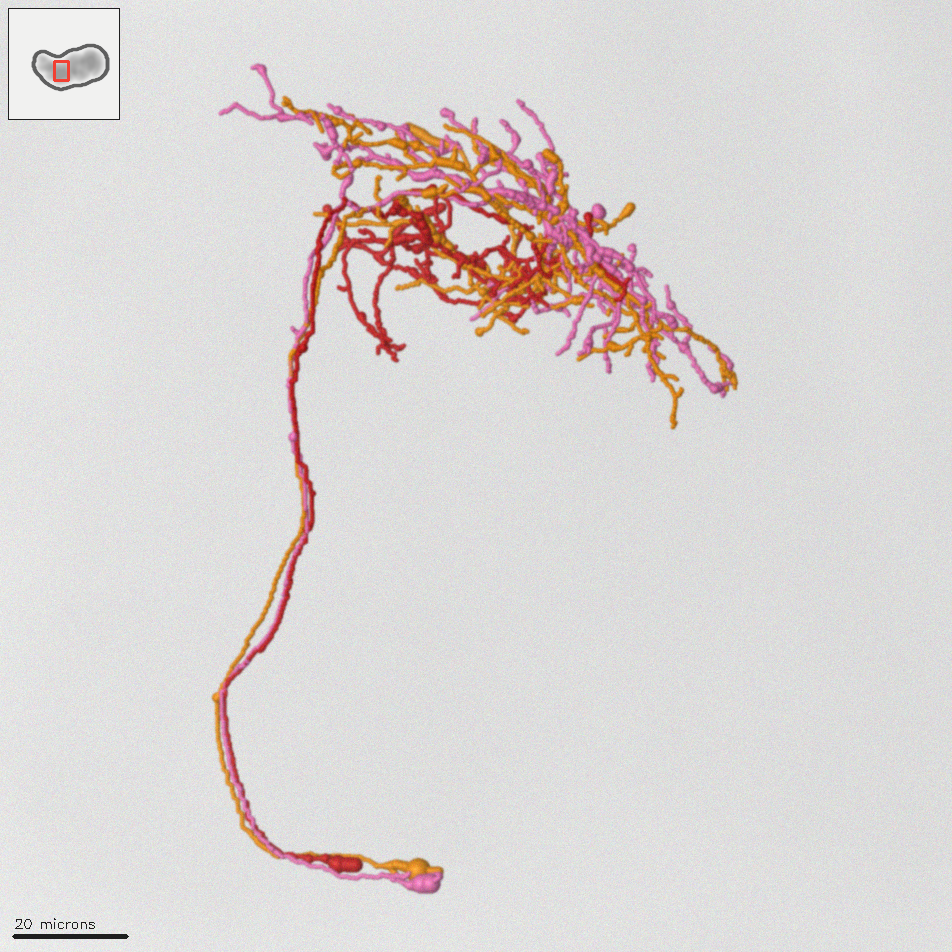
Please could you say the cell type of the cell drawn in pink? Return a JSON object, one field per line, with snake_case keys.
{
 "cell_type": "IN02A042"
}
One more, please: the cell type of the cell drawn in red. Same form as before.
{
 "cell_type": "IN02A040"
}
